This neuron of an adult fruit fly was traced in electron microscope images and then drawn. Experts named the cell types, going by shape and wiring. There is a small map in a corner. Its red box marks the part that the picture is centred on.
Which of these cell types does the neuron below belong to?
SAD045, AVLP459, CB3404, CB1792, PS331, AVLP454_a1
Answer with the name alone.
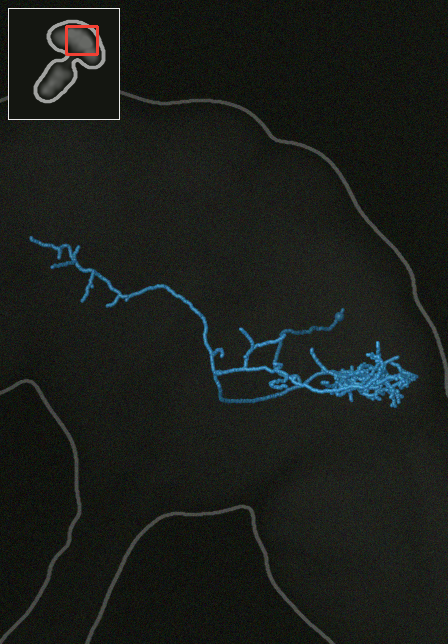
AVLP459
